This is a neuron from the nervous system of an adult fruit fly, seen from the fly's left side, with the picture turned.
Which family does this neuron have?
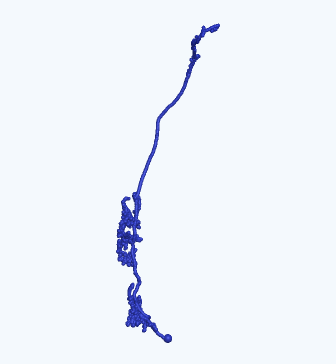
hemilineage 08B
